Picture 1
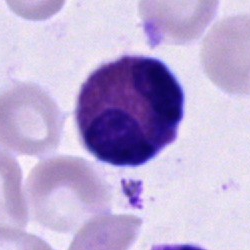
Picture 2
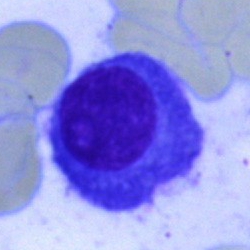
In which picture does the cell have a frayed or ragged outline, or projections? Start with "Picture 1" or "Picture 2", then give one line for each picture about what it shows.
Picture 2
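In picture 1: The cell has a round outline with a smooth edge.
In picture 2: The cell outline is uneven and scalloped along its right and lower edge.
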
